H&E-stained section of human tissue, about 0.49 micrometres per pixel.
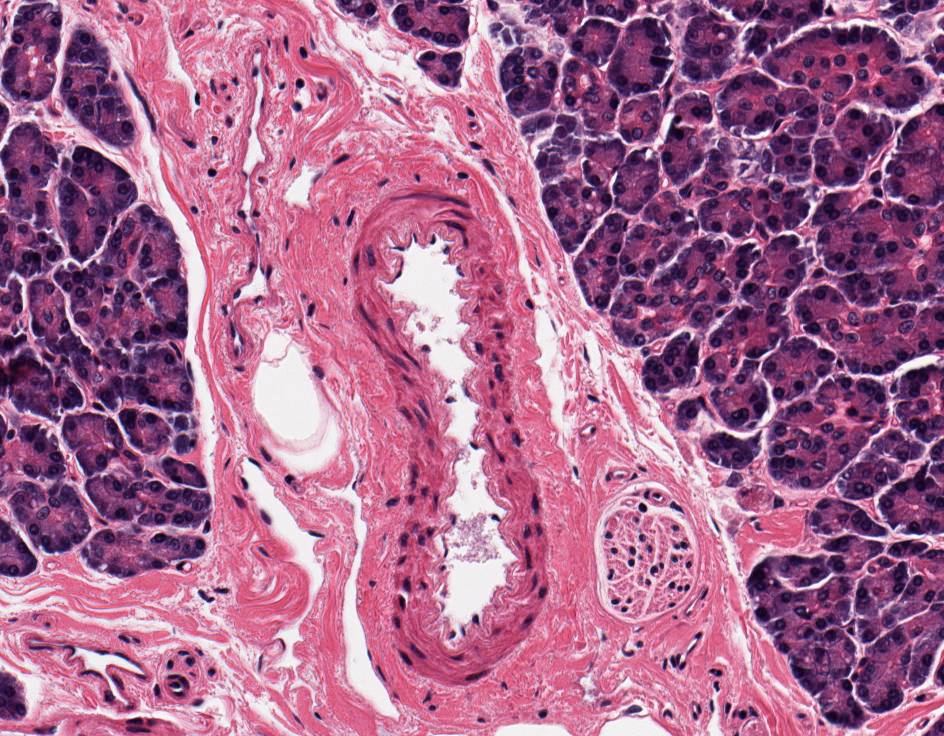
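Pancreas, H&E: a band of pink fibrous connective tissue runs diagonally from top to bottom through the middle of the field, separating glandular tissue on the left from glandular tissue on the right. On both sides, small rounded acini are closely packed, with no wide lumina visible. Acinar cells show deep purple cytoplasm basally and pinker cytoplasm towards their centres; their round nuclei lie towards the outer edge of each acinus.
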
